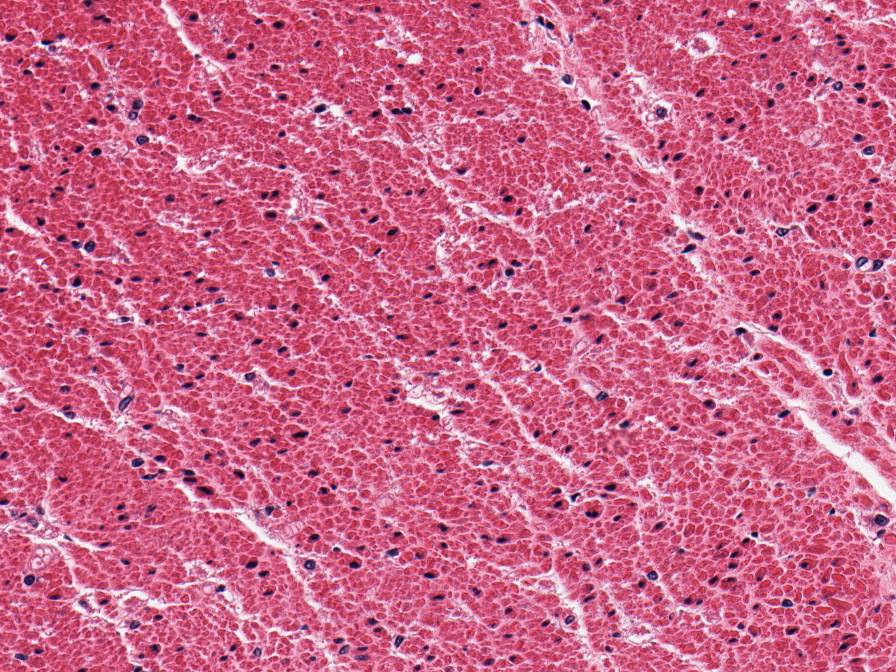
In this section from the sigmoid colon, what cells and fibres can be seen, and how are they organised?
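Bundles come first: narrow white clefts run diagonally from upper left to lower right and divide the muscle into bundles. Between the bundles the connective tissue is scant, showing only as thin pale strands along the clefts. As for the nuclei, they are small, dark blue and oval, scattered singly and fairly evenly across the field. Finally, epithelium and glands are absent throughout.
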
